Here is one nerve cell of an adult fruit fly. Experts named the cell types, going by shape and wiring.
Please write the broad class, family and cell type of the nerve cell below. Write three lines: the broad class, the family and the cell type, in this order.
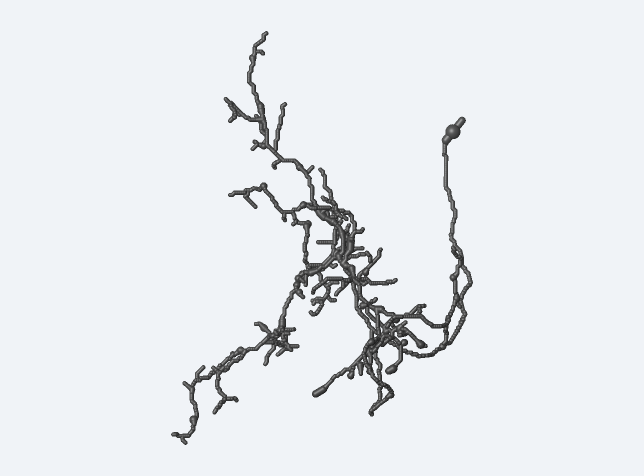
nerve-cord intrinsic neuron
hemilineage 09A
IN09A047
